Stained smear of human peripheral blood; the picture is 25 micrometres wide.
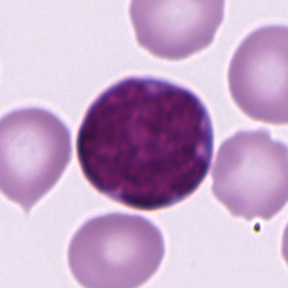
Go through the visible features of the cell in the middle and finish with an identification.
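See how the edge runs smooth and even all the way round? The cytoplasm is only a very thin rim at the edge of the nucleus, and I can't make out a distinct nucleolus in there. No vacuoles anywhere in the cell either. So that's a myeloblast.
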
